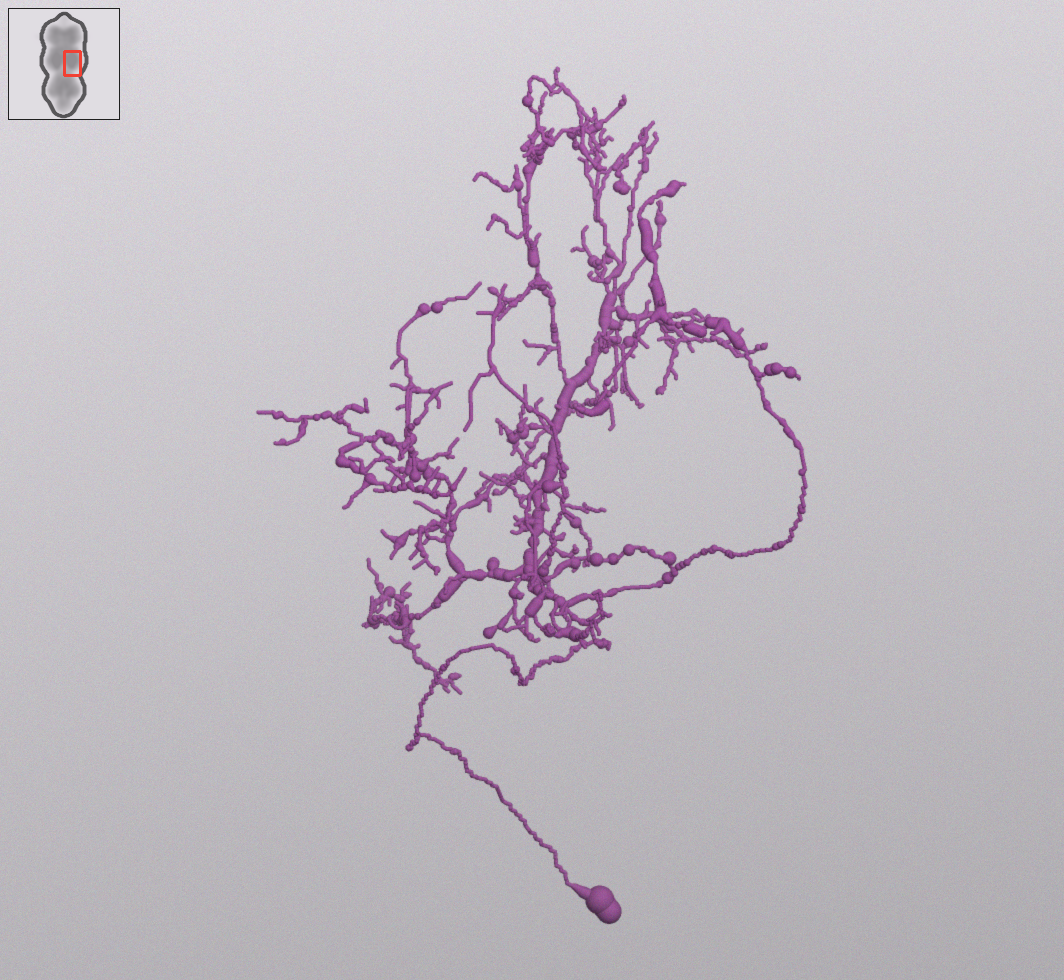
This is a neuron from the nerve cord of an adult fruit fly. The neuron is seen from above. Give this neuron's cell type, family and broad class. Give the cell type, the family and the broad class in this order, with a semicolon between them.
IN03A075; hemilineage 03A; nerve-cord intrinsic neuron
